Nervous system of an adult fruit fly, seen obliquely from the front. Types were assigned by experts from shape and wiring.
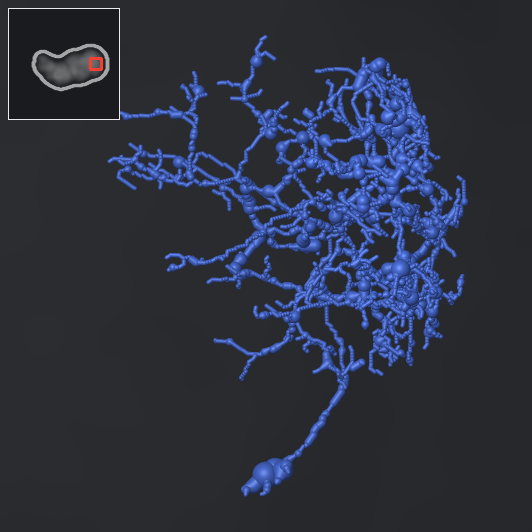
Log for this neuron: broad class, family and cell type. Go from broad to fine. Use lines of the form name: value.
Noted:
broad class: central-brain intrinsic neuron
family: hemilineage VLPl&p1_lateral
cell type: CB2655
